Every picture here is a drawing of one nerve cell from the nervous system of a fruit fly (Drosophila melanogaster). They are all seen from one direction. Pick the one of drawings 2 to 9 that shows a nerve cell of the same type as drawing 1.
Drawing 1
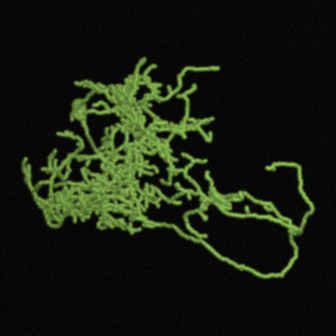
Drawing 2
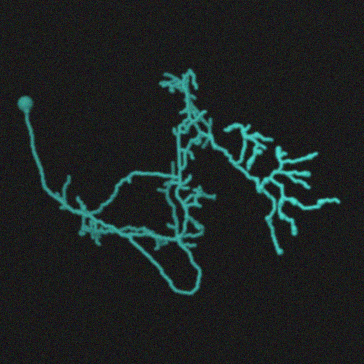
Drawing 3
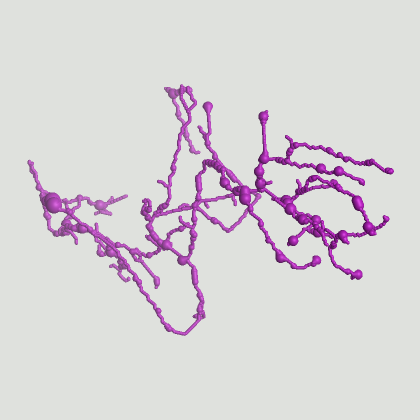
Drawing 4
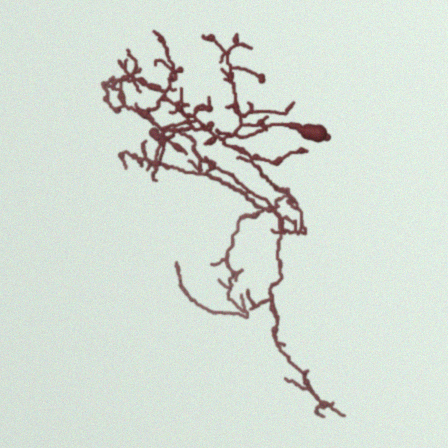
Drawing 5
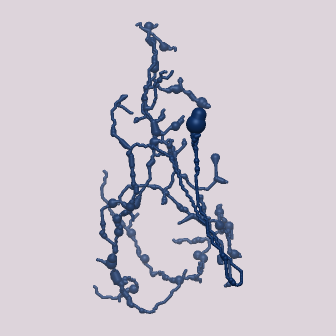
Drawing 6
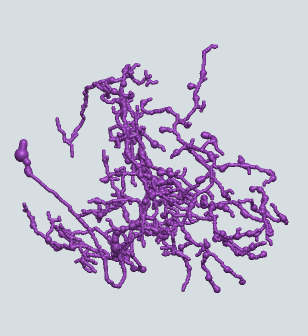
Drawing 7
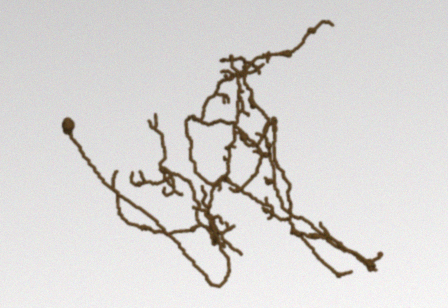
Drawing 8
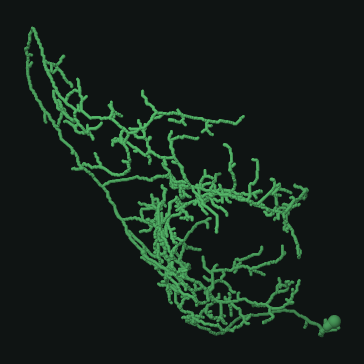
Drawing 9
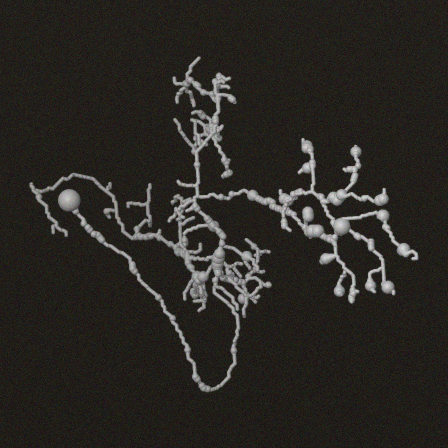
8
